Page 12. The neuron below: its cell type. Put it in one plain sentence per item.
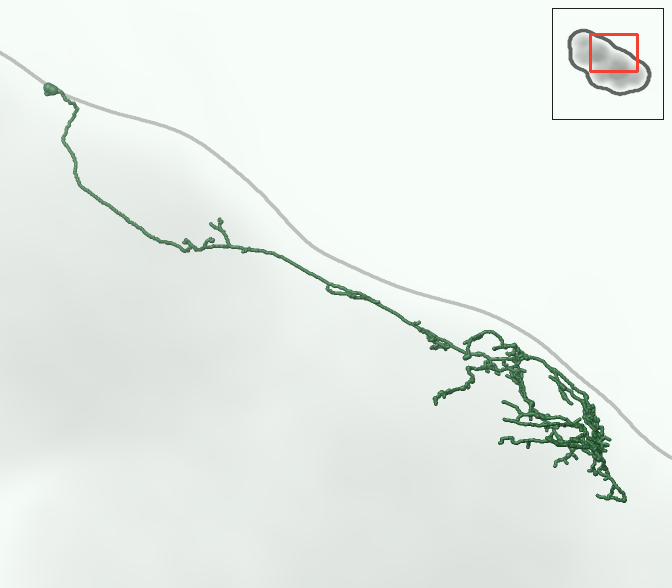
The cell type is IN03B088.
